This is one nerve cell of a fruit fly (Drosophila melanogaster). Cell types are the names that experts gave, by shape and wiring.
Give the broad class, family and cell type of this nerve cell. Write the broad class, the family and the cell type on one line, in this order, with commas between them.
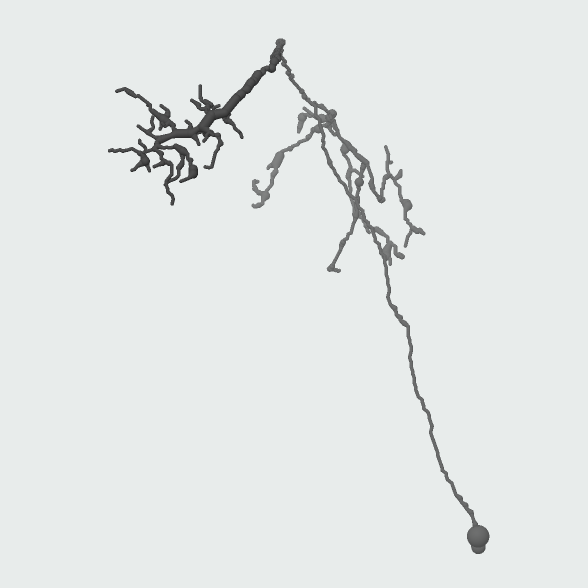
visual projection neuron, LC, LC12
